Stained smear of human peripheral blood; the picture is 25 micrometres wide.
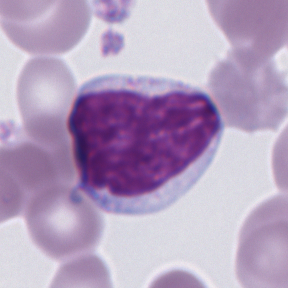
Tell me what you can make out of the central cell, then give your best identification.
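Cell about 13 micrometres across; nucleus fills about 70% of its area. Nucleus angular, notched on its lower left side. Chromatin dense, dark purple, crossed by paler streaks. Cytoplasm pale grey-blue, its rim widest along the lower edge of the cell. This is a large granular lymphocyte.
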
